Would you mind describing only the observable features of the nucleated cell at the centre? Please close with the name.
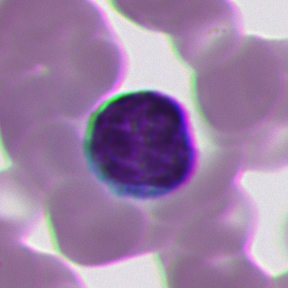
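Round and smooth in outline, with no projections, the cell is almost wholly filled by its nucleus. The chromatin is dark purple and densely clumped. Pale blue cytoplasm appears as a thin rim, mainly along the lower left edge. It is a typical lymphocyte.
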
